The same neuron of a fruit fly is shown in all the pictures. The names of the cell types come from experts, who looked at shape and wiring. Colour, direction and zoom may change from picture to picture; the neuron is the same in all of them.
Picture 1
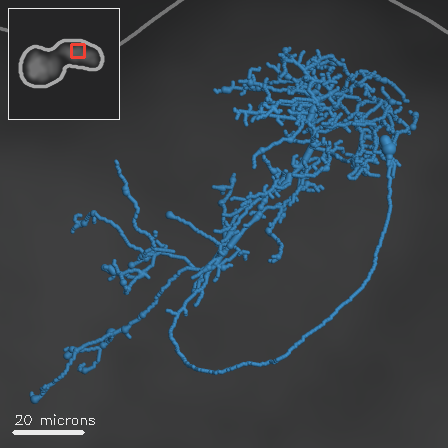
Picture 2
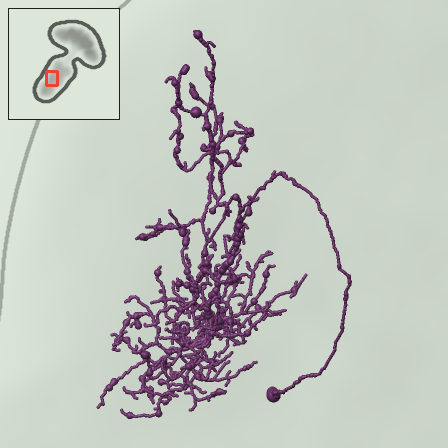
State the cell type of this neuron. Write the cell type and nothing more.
IN12B036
